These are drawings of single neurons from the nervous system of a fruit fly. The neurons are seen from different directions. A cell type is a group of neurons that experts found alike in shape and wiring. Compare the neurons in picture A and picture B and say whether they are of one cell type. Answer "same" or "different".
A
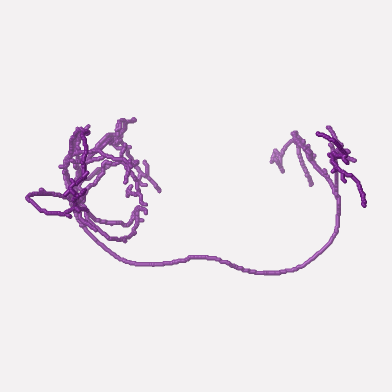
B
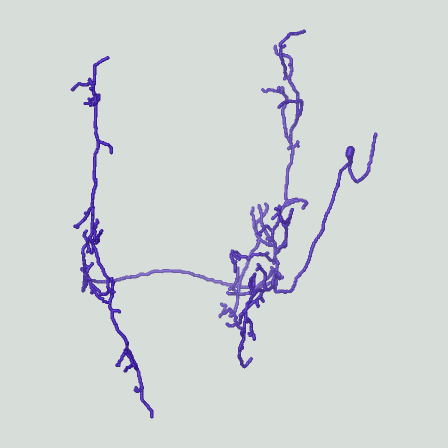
same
